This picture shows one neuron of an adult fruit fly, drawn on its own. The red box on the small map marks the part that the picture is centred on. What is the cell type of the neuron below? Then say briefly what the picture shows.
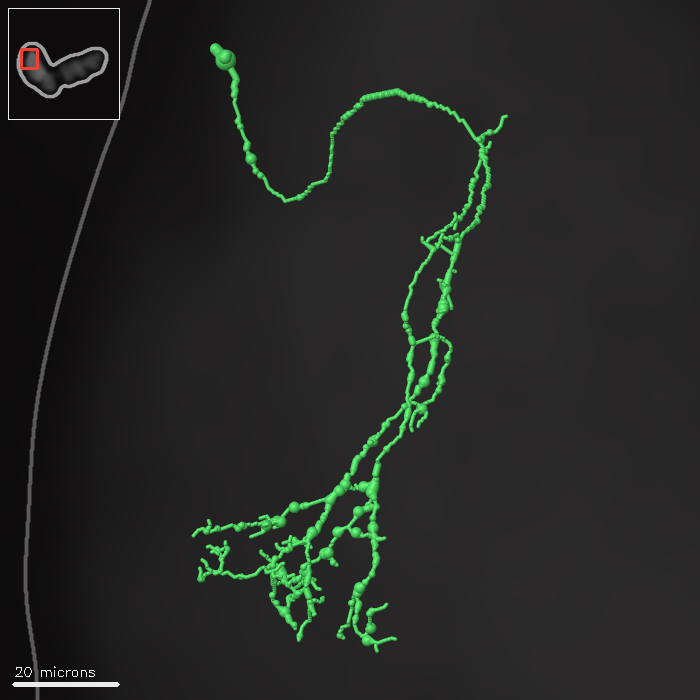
It is of cell type SIP011. This is a central-brain intrinsic neuron. It lies in the brain. By the scale bar it is about 120 microns tall in this view. Dozens of branch ends can be seen.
